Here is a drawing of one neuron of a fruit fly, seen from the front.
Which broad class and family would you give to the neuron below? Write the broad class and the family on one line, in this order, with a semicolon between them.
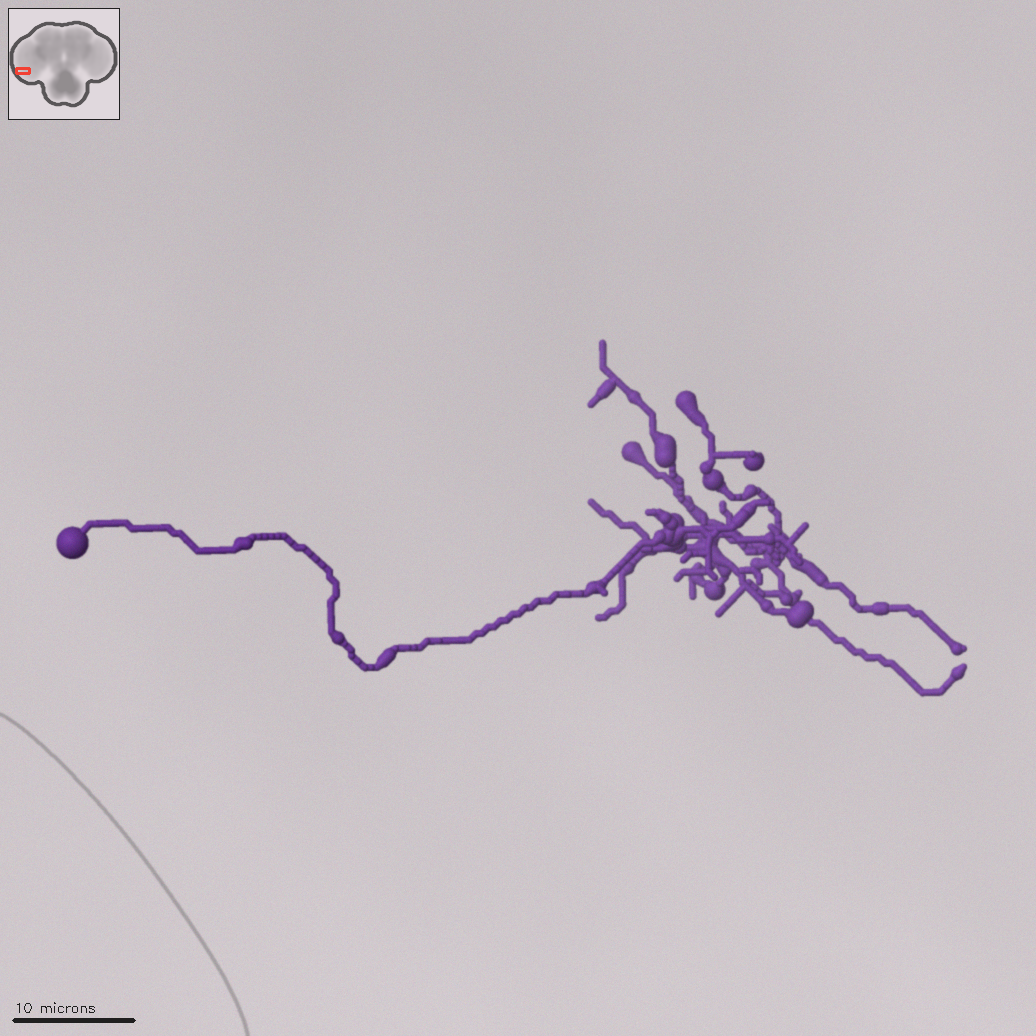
optic-lobe intrinsic neuron; Cm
